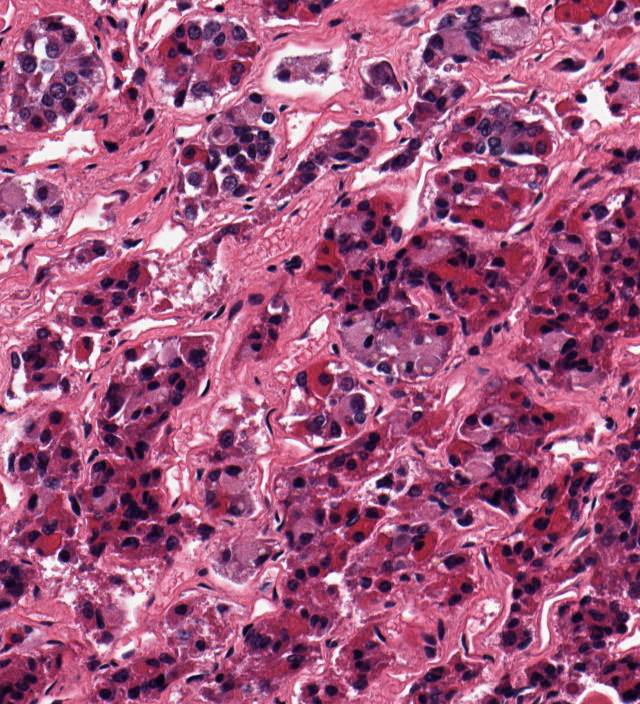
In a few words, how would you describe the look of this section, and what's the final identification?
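Cells sit in nests and cords all over, split by thin bands of pink collagenous stroma, and the nests form no gland lumens. Many polygonal cells have abundant, intensely red eosinophilic cytoplasm; others mixed in have pale grey-violet, finely granular cytoplasm. It's pituitary.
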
